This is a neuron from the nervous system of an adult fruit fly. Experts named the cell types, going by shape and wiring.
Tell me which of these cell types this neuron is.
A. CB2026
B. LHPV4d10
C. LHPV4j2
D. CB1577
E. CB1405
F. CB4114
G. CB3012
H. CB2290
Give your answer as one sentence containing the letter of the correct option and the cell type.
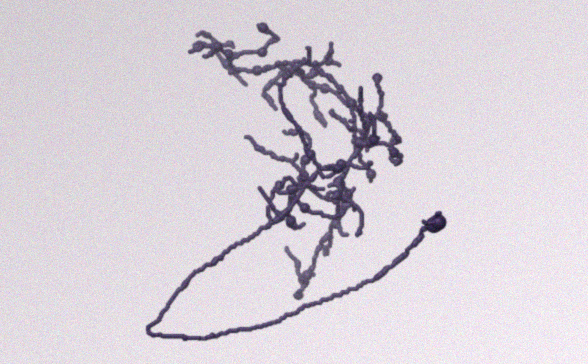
Among the listed cell types, CB1577 in option D is that of the neuron.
